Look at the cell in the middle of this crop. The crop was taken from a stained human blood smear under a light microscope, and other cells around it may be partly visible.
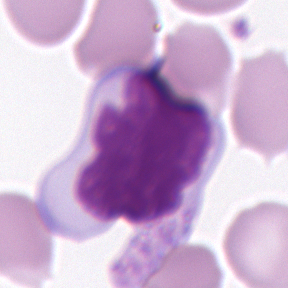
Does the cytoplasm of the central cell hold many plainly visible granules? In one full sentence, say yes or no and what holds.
No, in the cell's cytoplasm no granules are visible.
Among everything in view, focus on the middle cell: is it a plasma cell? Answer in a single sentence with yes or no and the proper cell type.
No, the middle cell is not a plasma cell, it being a large granular lymphocyte.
